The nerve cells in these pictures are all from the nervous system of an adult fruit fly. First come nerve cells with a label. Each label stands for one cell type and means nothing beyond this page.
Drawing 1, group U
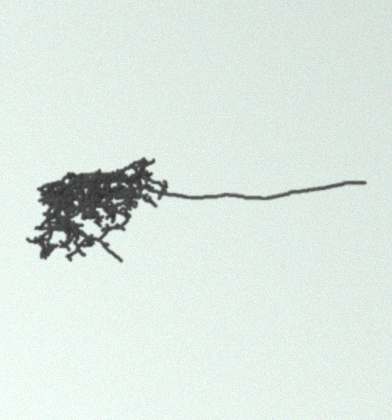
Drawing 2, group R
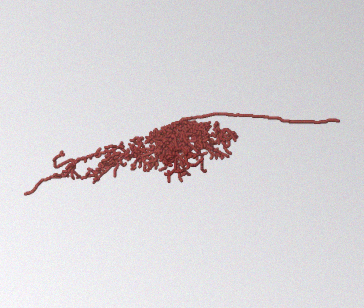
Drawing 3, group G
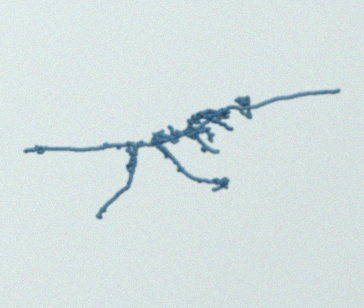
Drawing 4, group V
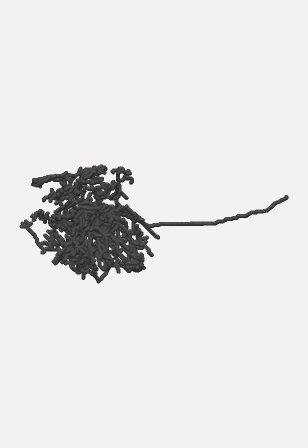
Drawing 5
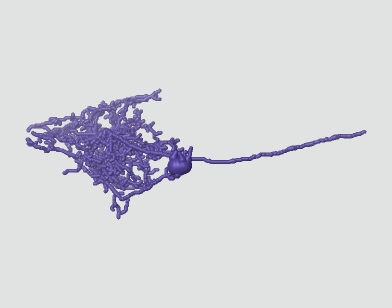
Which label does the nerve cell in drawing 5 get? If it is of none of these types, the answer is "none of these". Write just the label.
group V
